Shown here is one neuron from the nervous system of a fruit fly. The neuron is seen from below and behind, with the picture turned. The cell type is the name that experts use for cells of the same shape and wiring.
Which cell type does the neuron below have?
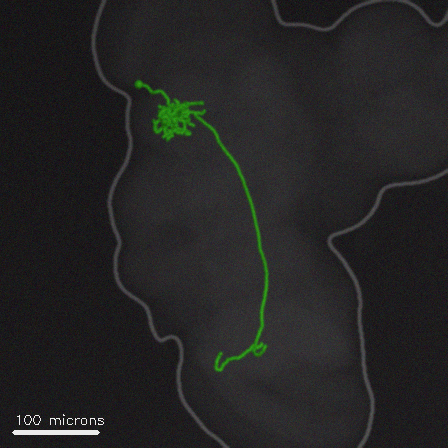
AVLP145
